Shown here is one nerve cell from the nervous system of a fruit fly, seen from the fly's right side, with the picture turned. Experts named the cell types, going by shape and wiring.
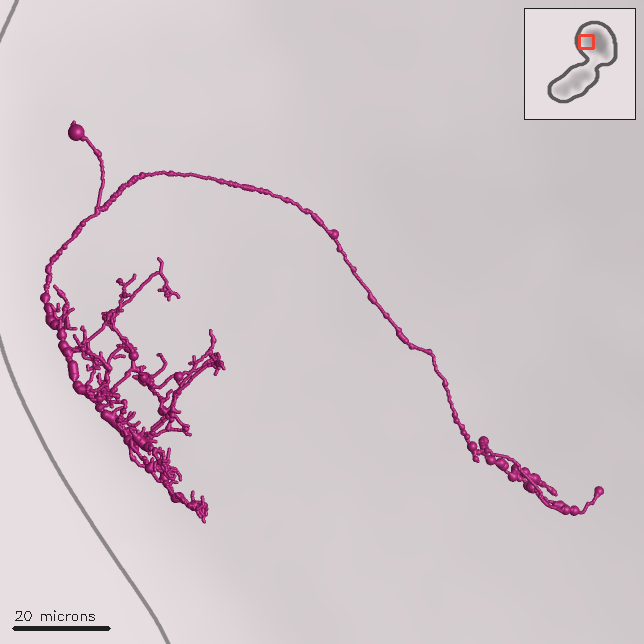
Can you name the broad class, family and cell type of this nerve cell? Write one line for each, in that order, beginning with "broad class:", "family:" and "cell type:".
broad class: visual projection neuron
family: LPT
cell type: LPT100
